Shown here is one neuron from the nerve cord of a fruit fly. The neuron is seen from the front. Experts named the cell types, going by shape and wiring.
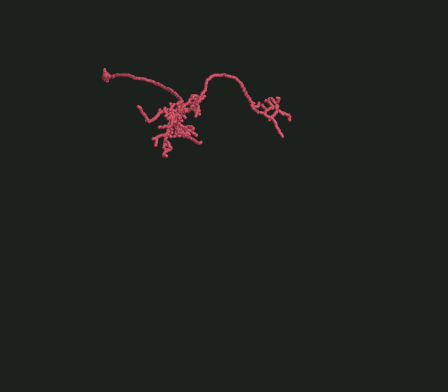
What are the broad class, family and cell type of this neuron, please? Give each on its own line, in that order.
nerve-cord intrinsic neuron
hemilineage 06A
IN06A114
